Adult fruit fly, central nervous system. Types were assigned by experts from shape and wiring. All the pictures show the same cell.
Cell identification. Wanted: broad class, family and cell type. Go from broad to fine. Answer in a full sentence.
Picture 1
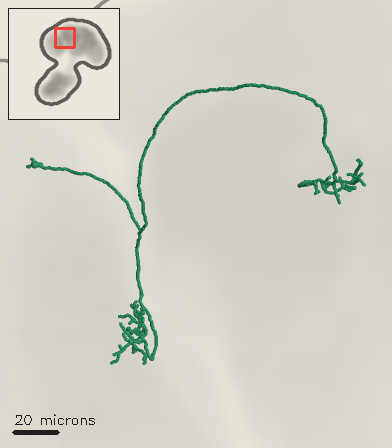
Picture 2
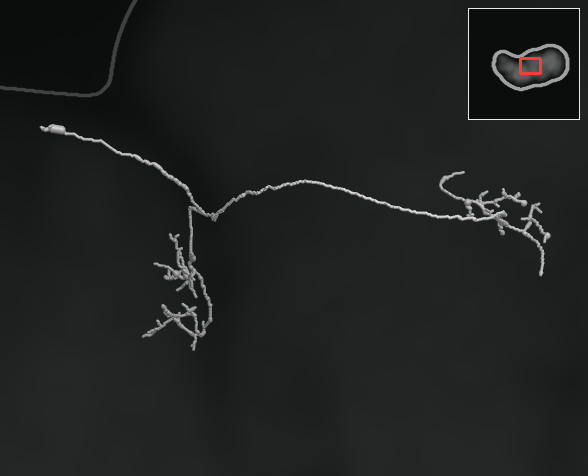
A visual projection neuron of the LoVP family, type LoVP12.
